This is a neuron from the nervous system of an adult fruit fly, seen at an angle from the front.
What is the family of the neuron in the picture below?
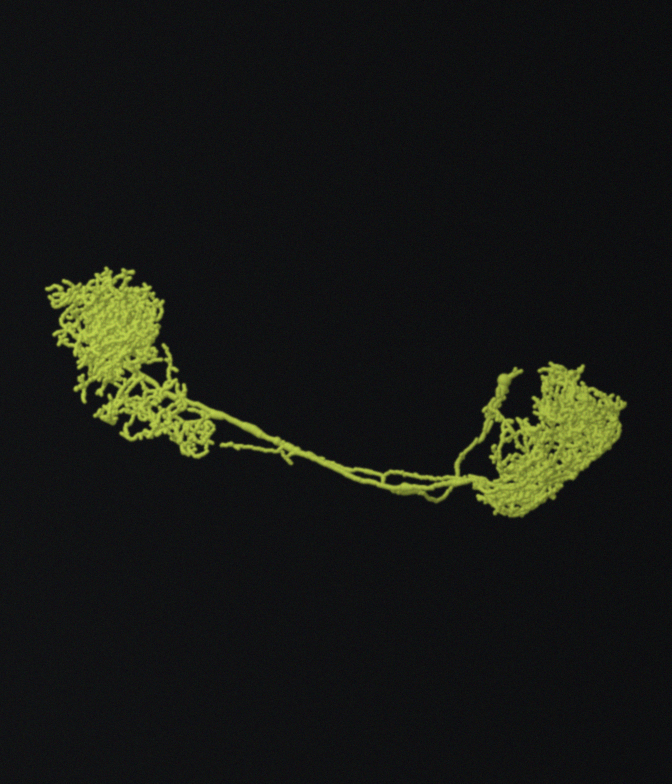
hemilineage LB0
